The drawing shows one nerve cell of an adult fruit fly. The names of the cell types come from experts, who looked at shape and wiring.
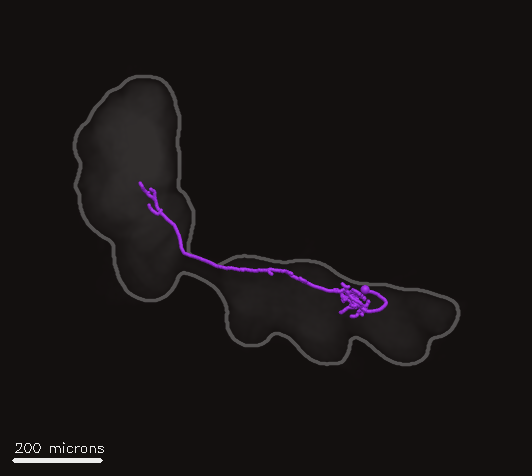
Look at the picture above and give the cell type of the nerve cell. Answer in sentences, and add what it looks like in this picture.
The cell type is AN19B060. It is an ascending neuron. From left to right in the picture it spans about 550 microns. In this view it is wider than it is tall.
